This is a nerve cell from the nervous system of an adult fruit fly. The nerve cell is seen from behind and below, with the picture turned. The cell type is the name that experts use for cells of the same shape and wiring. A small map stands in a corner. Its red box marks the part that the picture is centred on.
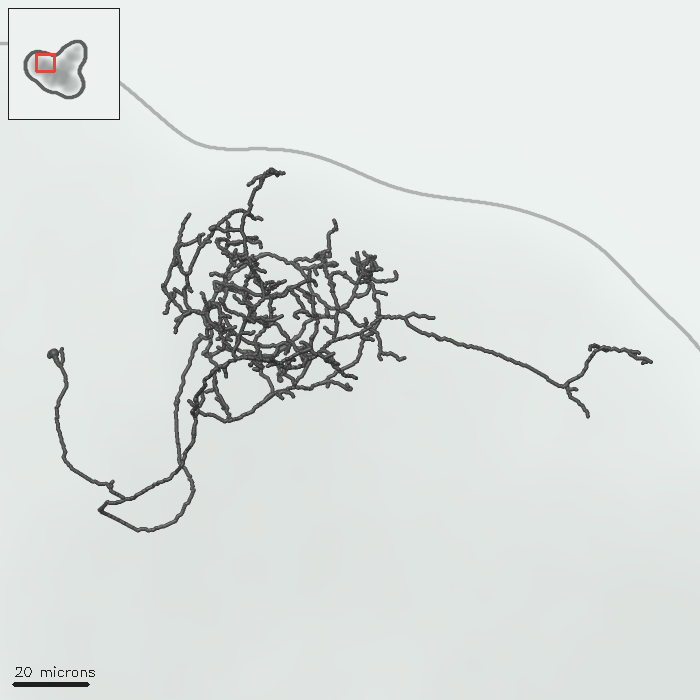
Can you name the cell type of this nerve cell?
LHAV3e4_b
